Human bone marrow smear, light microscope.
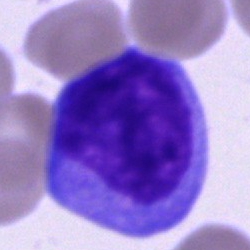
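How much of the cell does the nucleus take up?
Most of it.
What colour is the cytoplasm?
Blue, and if you look closely, it holds no granules and no vacuoles.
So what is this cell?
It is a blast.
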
